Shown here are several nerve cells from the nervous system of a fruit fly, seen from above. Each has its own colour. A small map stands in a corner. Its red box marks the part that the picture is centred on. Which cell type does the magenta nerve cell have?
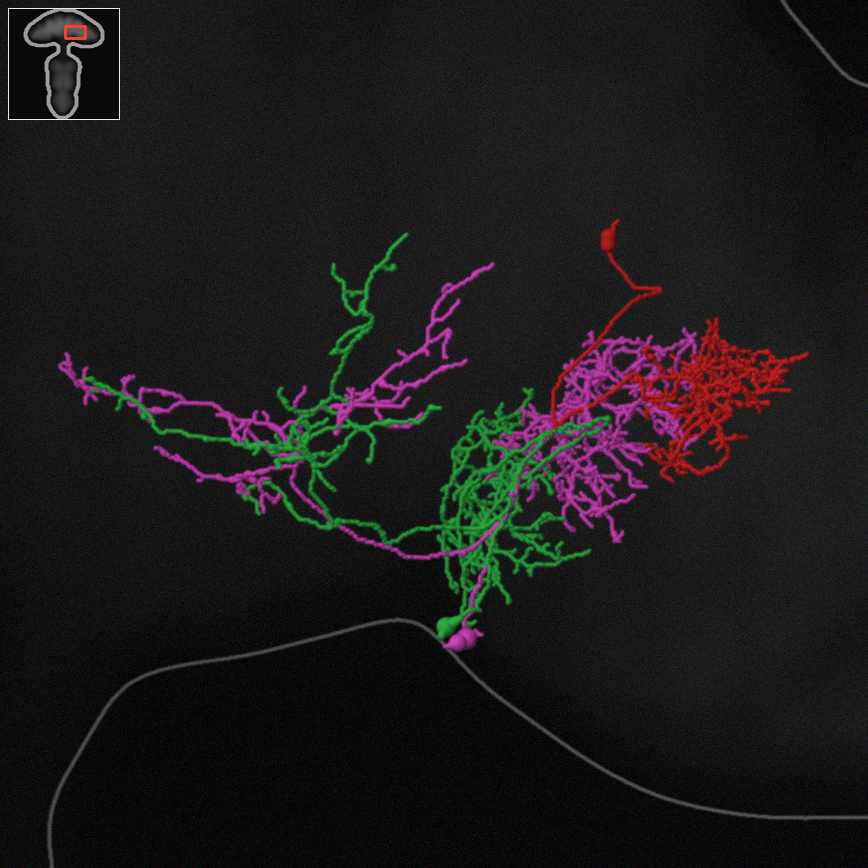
LC37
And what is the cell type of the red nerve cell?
Li34a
